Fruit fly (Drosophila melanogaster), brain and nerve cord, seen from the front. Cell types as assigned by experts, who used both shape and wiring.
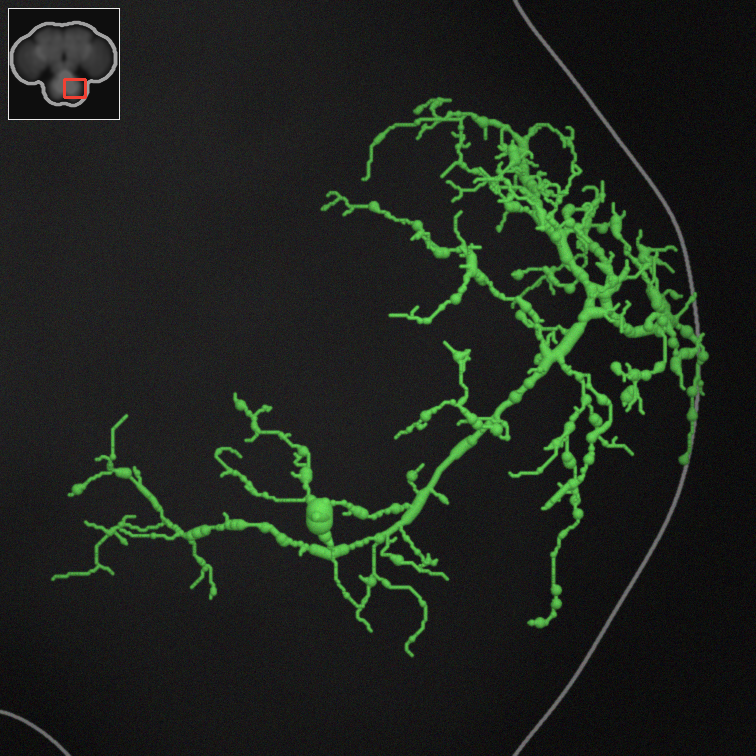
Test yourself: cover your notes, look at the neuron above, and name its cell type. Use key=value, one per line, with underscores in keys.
cell_type=IN13A041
